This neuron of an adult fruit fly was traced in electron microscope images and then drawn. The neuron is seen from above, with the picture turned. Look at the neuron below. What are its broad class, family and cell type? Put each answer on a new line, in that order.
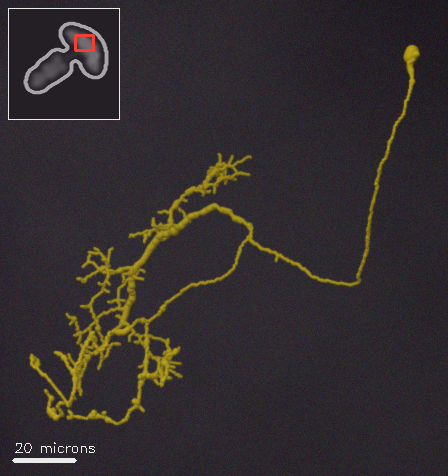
central-brain intrinsic neuron
hemilineage WEDd1
SAD006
